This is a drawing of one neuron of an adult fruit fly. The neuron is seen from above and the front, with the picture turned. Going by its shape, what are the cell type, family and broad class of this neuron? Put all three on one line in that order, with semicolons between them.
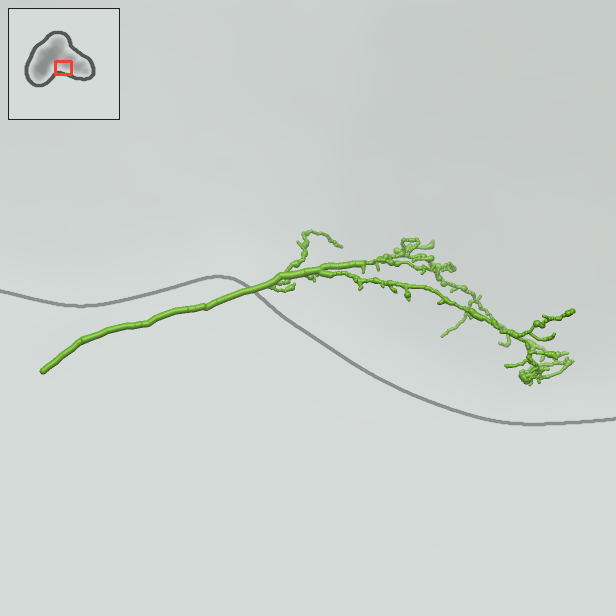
SNpp37; class mechanosensory proprioceptive; sensory neuron entering the nerve cord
